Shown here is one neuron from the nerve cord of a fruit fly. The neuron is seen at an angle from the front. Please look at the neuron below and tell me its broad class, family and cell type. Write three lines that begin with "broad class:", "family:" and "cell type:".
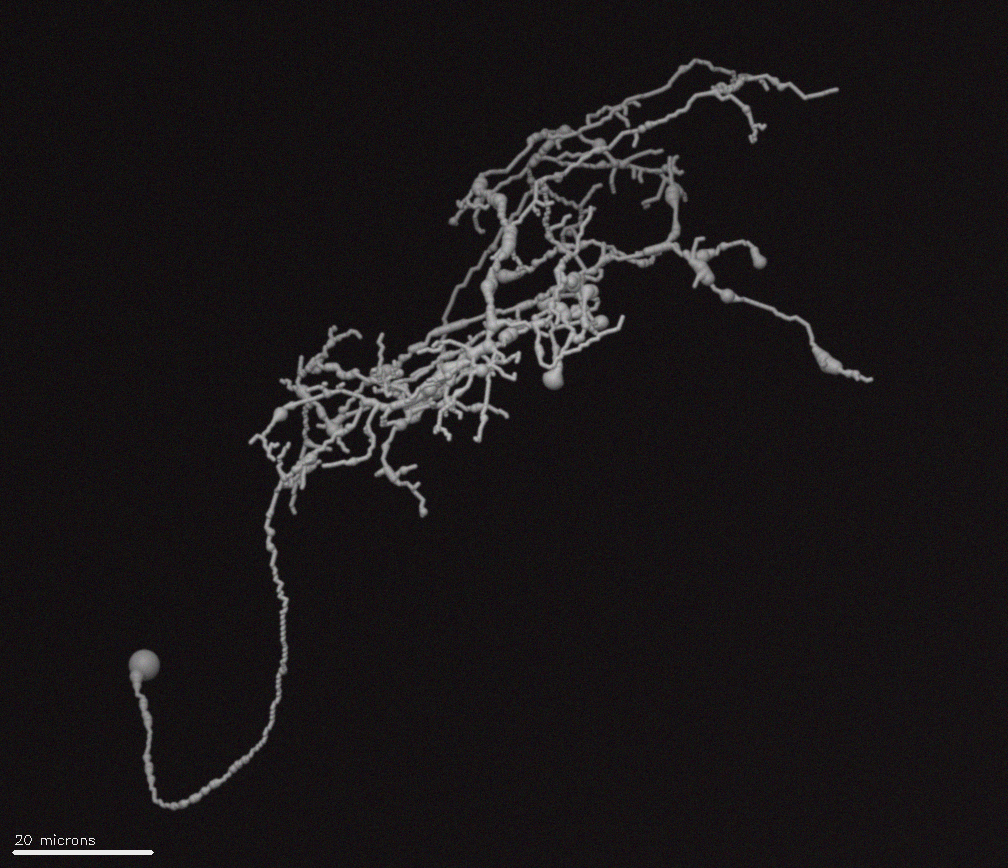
broad class: nerve-cord intrinsic neuron
family: hemilineage 03B
cell type: IN03B085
